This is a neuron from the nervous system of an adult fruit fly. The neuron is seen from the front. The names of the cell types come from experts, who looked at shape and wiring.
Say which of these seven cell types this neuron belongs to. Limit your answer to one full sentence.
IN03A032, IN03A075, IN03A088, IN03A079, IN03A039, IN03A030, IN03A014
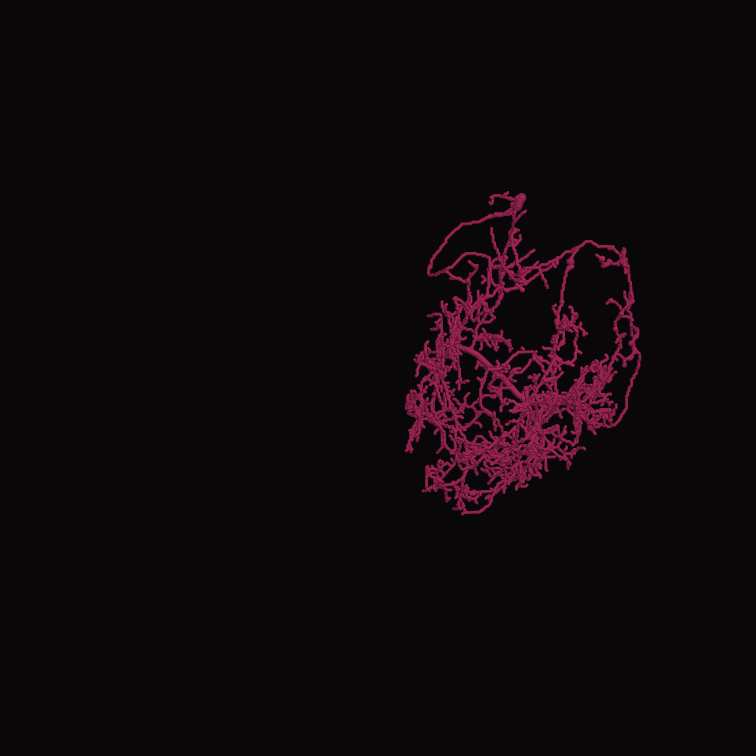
This neuron is a cell of type IN03A014.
